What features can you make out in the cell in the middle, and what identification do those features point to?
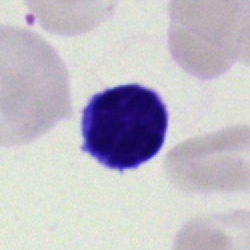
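Look at the chromatin: dense and dark, with only faint mottling. I can't see any nucleoli, and there are no granules anywhere in the cell. Along the lower edge you'll notice a few tiny bumps. It's a lymphocyte.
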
